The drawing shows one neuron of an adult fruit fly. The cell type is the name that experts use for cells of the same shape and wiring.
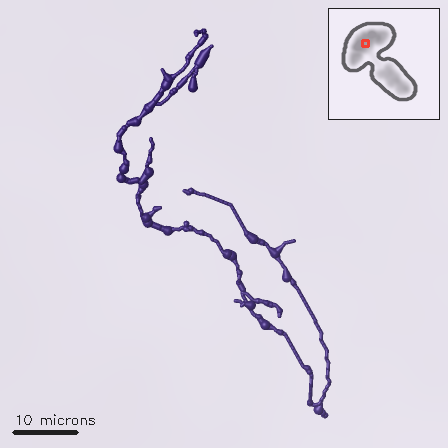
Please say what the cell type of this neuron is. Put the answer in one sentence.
The cell type is claw_tpGRN.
